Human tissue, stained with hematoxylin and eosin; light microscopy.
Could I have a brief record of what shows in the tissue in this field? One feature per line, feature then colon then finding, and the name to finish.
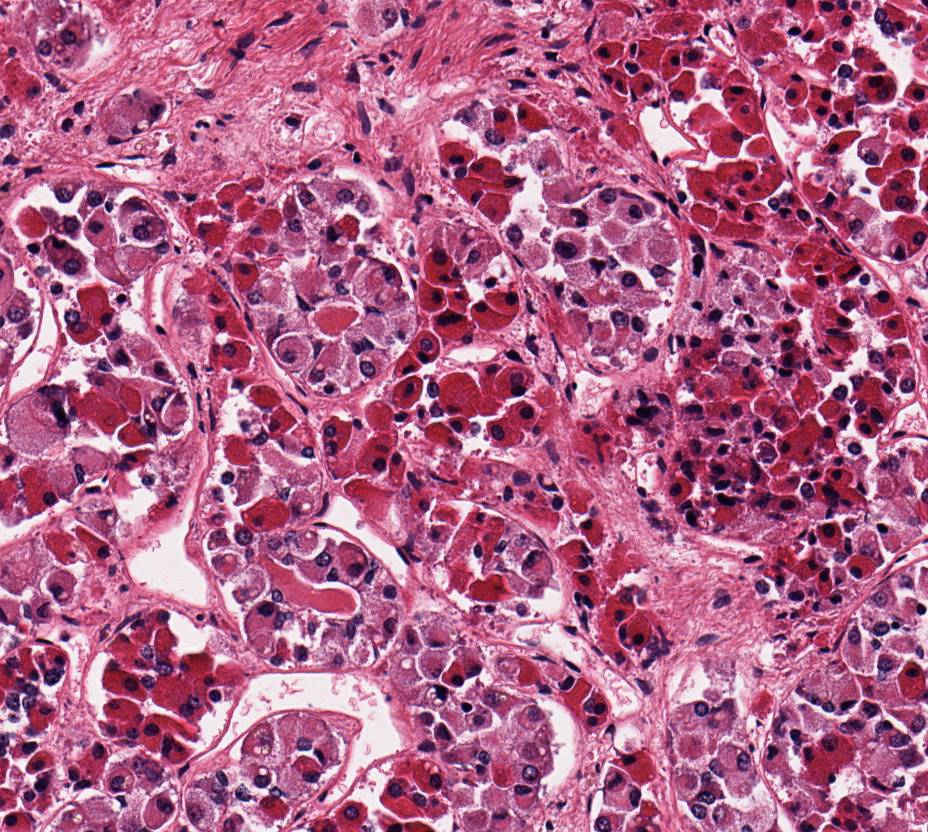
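Arrangement: rounded nests separated by thin fibrous septa throughout
Cell types: intensely red cytoplasm intermixed with pale pinkish-grey granular cytoplasm in the same nests
Distribution: deep red cells most densely crowded right of centre
Top of field: looser fibrous band with scattered spindle-shaped nuclei
Name: pituitary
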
